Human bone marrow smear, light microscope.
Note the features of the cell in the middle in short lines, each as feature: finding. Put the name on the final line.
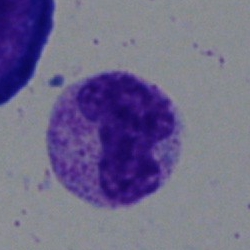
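Nucleus: off-centre, toward the right
Chromatin: dark purple, coarsely clumped
Cytoplasm: pale pinkish-lilac, mostly on the left
Granules: many, small and purple, filling the cytoplasm
Name: metamyelocyte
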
